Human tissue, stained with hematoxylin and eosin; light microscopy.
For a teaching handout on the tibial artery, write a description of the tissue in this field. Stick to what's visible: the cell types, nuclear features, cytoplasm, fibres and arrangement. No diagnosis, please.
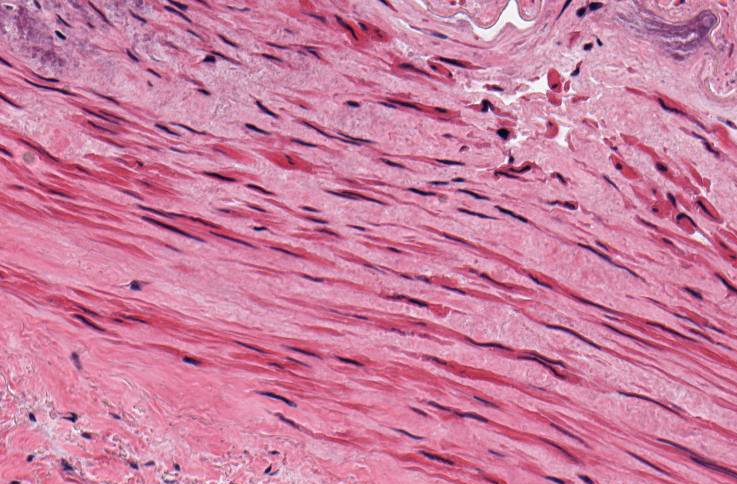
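Slender, elongated, dark purple nuclei lie along the length of the fibres. At the top edge, right of centre, is a small white empty space with a wavy outline. No epithelium is present anywhere in the field, and there are no fat cells.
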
